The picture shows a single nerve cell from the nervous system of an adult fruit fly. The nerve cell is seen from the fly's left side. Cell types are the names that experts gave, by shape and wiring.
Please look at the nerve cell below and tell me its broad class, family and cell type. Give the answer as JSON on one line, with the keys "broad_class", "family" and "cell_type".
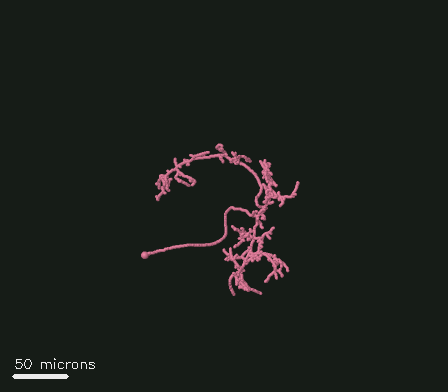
{"broad_class": "central-brain intrinsic neuron", "family": "hemilineage PSa1", "cell_type": "AVLP461"}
